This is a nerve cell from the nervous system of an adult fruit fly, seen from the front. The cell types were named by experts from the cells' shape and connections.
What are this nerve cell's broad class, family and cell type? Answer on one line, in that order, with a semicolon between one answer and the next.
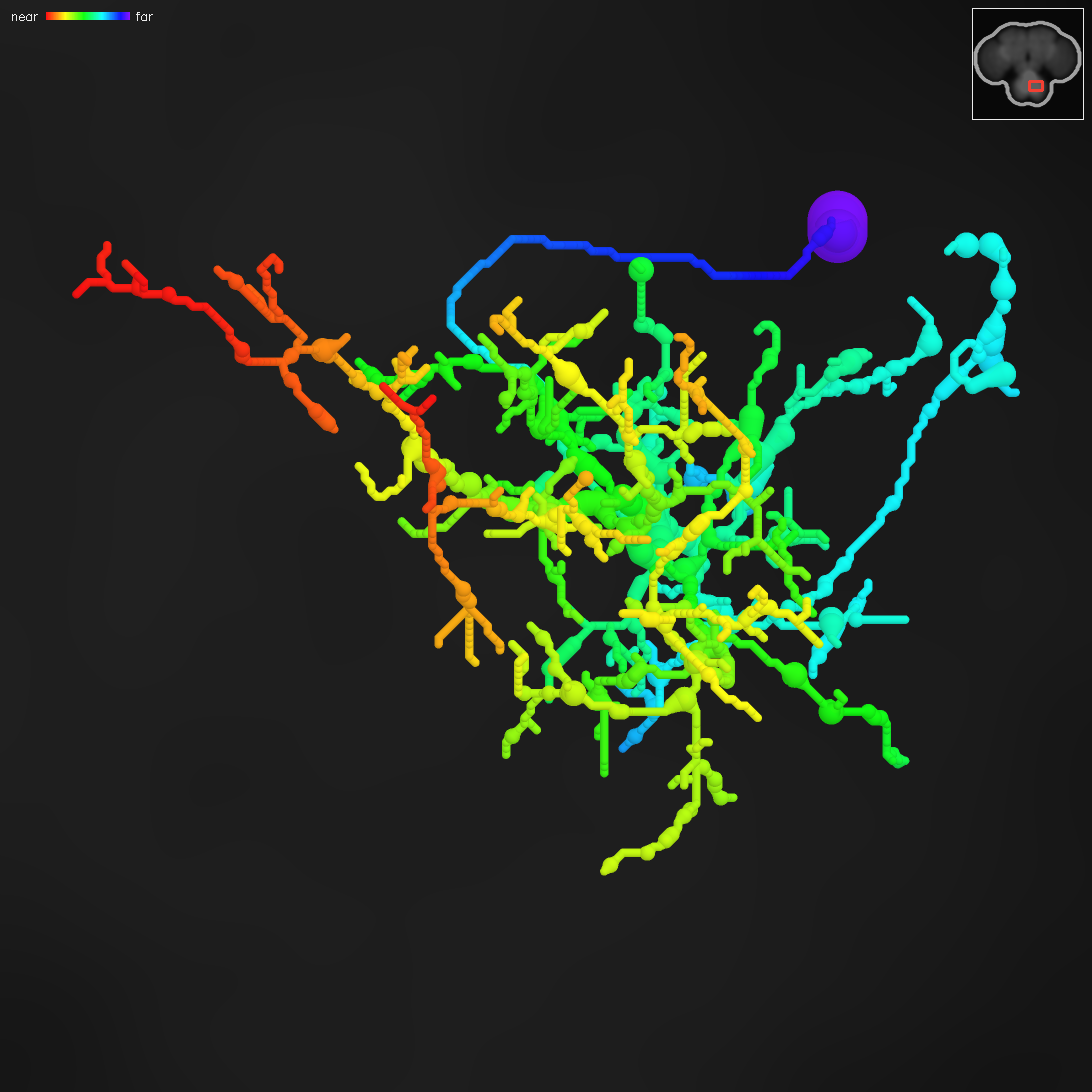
nerve-cord intrinsic neuron; hemilineage 20A.22A; IN20A.22A044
